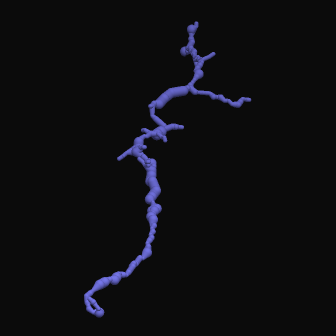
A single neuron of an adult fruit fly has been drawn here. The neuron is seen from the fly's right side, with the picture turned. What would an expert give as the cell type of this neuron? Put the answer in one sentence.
The cell type is SNpp43.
